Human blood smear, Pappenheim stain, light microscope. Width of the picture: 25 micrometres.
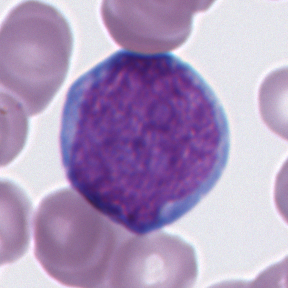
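Myeloblast: the nucleated cell at the centre of this stained smear of human peripheral blood. Its outline looks rounded, though a little angular, narrowing to a blunt point at the bottom. It measures about 16 micrometres across, and the nucleus fills about 80% of its area. Looking closely, the chromatin is finely granular and evenly spread, with no coarse dark clumps. What cytoplasm there is forms only a thin rim, widest at the lower right. The surface, too, is smooth, without blebs or projections.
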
